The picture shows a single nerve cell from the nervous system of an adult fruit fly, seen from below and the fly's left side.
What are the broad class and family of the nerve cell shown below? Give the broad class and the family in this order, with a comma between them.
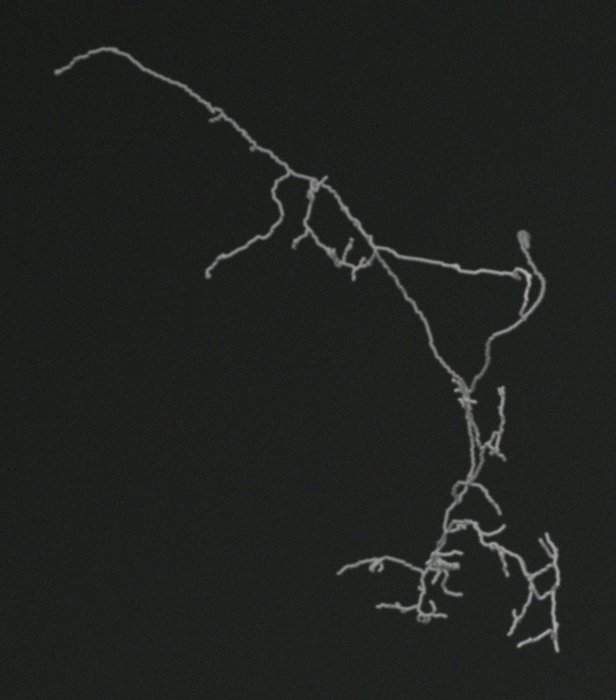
central-brain intrinsic neuron, hemilineage DM3_dorso_lateral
